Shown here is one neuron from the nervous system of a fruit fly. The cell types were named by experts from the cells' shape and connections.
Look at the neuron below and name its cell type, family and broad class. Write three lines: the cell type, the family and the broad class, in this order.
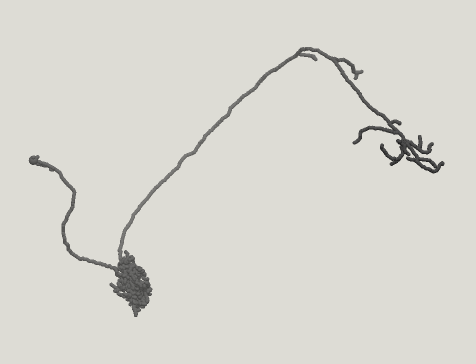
DL2v_adPN
hemilineage ALad1
central-brain intrinsic neuron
